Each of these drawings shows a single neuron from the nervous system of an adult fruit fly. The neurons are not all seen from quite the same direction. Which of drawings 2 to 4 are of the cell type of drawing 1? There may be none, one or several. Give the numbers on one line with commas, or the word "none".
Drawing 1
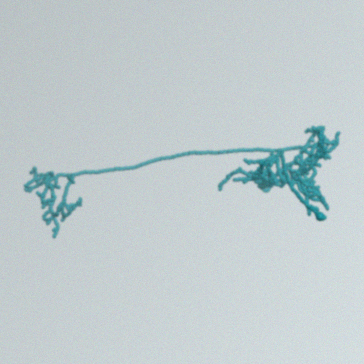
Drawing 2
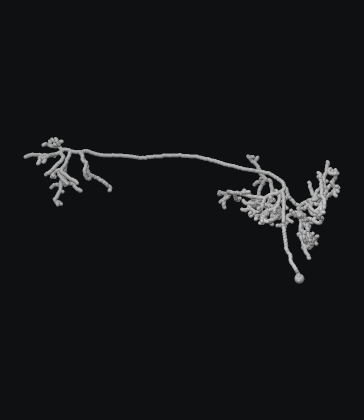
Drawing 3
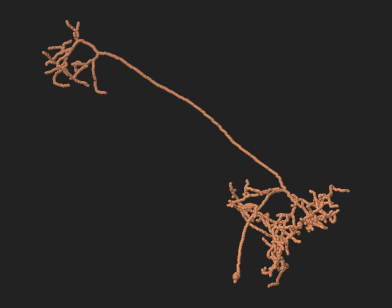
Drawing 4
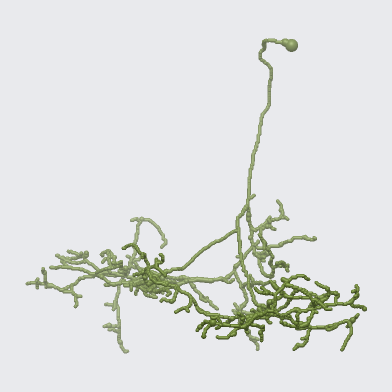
2, 3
